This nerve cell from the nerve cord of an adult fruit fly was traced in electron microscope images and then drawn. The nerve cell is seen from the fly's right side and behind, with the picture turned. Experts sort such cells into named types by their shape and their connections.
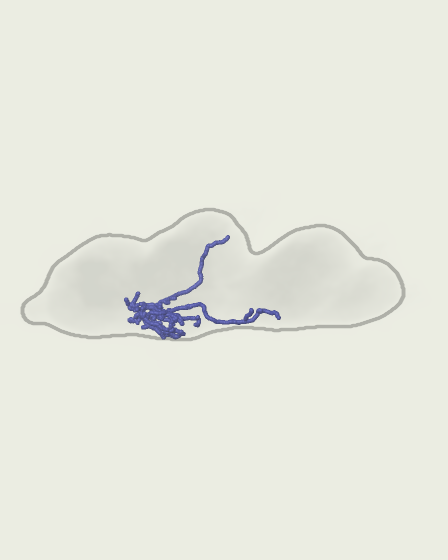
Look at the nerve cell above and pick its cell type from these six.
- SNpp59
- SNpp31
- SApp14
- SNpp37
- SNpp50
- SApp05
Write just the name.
SNpp37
